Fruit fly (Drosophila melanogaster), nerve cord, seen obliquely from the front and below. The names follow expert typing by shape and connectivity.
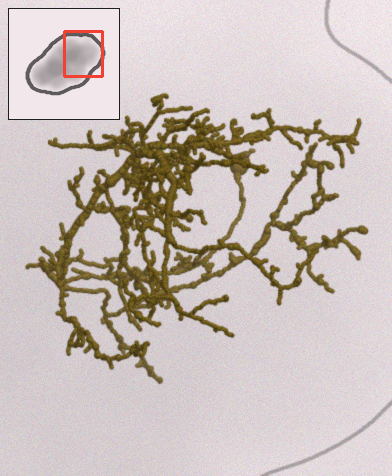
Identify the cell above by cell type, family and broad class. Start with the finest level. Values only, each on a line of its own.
IN11A007
hemilineage 11A
nerve-cord intrinsic neuron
